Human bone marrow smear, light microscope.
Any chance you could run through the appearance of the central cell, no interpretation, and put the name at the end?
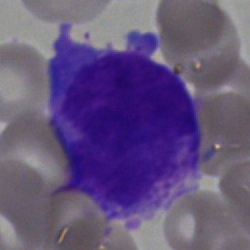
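Look first at the cytoplasm where it shows: it is a deep blue, and it is widest at the upper left of the cell. Along the top edge, small irregular blebs of that blue cytoplasm stick out. The chromatin takes a dense, dark purple stain. This cell is a blast.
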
